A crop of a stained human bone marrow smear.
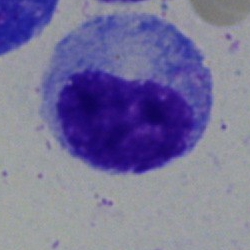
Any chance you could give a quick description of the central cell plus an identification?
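Bean-shaped nucleus, I'd say, with a shallow notch in its upper edge. Dark purple chromatin, clumped, with some paler patches between the clumps. There's a moderate amount of pale blue cytoplasm, and a paler area just above the notch. So this is a myelocyte.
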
